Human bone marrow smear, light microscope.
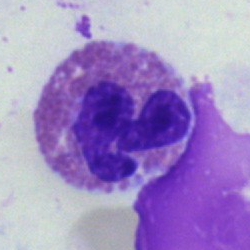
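Eosinophil, the cell in the middle of this bone marrow smear. Its outline looks round, and the nucleus seems split into separate lobes that are joined to one another. The chromatin appears dense and dark purple, while coarse pink-red granules pack the cytoplasm.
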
